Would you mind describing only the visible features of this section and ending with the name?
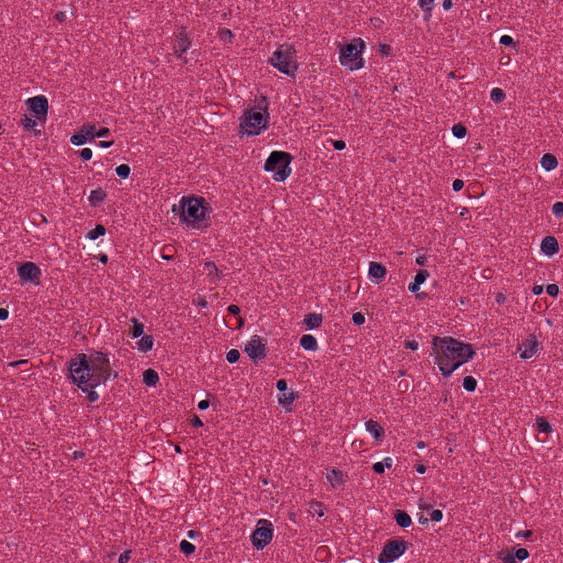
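Look left of centre in the upper half: a big neuron, round nucleus, prominent dark nucleolus. Small round dark nuclei with scant cytoplasm are spread evenly throughout, and little round capillaries holding bright red blood cells dot the field. No epithelium, glands or fat cells anywhere. It's cerebral cortex.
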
